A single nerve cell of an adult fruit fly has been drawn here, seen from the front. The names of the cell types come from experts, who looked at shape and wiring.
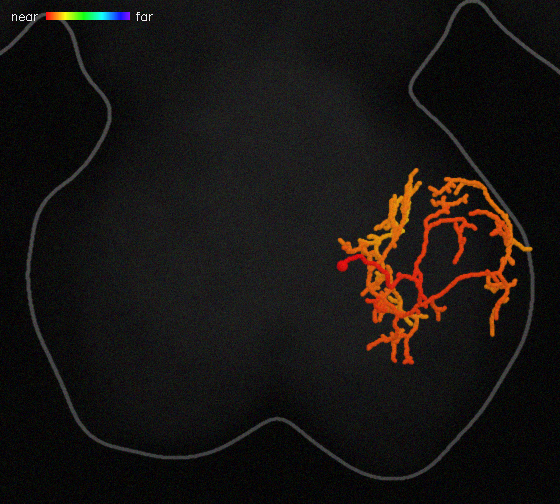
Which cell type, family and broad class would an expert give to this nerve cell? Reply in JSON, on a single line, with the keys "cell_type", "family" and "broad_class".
{"cell_type": "IN16B082", "family": "hemilineage 16B", "broad_class": "nerve-cord intrinsic neuron"}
